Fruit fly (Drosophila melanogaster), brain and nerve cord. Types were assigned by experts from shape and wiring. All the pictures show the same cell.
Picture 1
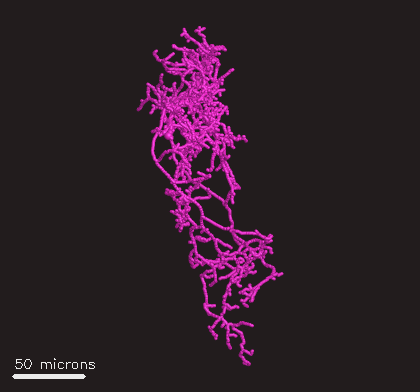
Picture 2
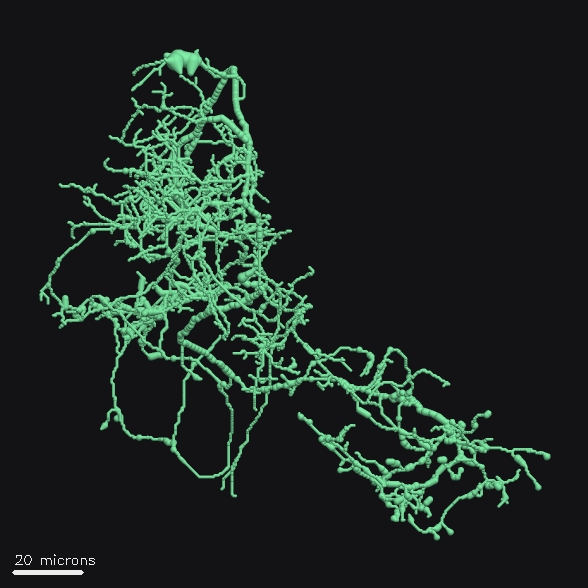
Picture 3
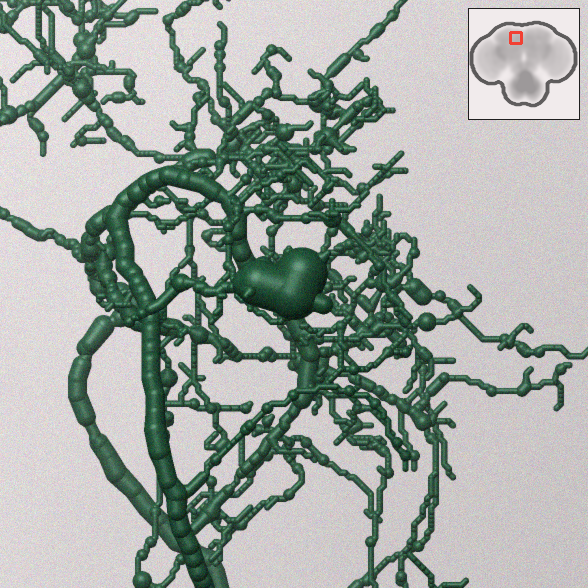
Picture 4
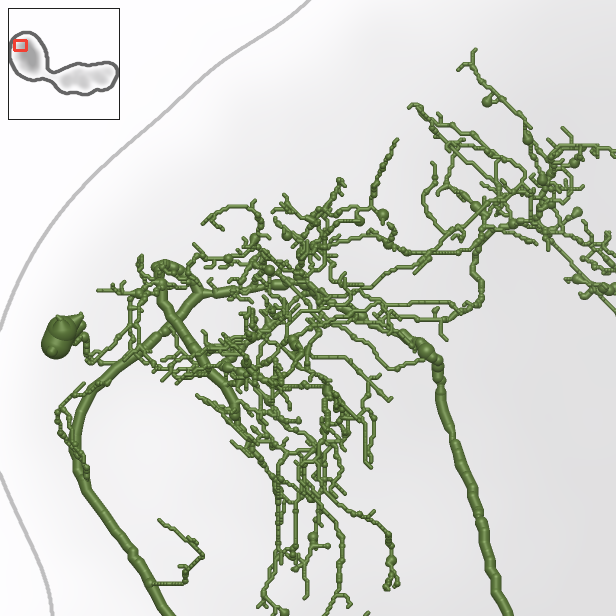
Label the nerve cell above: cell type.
LHCENT11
